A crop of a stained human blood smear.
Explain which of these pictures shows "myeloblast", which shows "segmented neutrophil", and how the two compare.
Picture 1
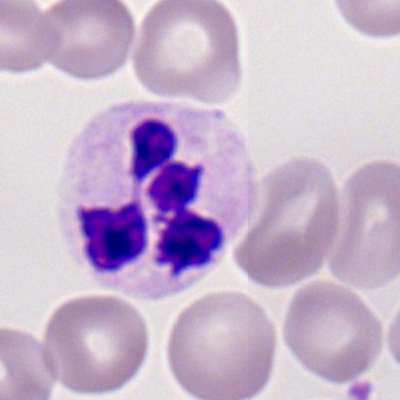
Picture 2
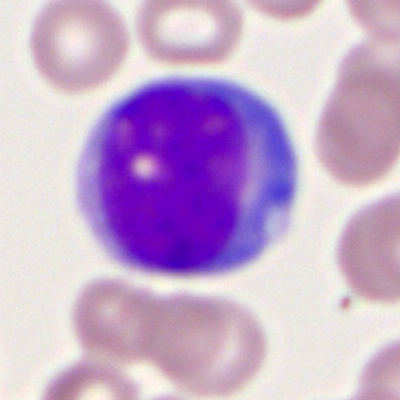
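Picture 1: segmented neutrophil. Picture 2: myeloblast. Both outlines round and smooth. Neutrophil nucleus in four separate lobes; chromatin dark purple, coarsely clumped; no nucleoli seen. Myeloblast nucleus fills most of the cell, with a distinct pale spot in its left half. Myeloblast cytoplasm blue, forming a wider crescent on the right side of the nucleus; no granules visible.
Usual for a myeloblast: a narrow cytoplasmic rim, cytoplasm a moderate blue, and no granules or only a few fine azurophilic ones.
Neutrophil cytoplasm plentiful, pale pinkish-lilac, with fine, faint lilac granules scattered through it.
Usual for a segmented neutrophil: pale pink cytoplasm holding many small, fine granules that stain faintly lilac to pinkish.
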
